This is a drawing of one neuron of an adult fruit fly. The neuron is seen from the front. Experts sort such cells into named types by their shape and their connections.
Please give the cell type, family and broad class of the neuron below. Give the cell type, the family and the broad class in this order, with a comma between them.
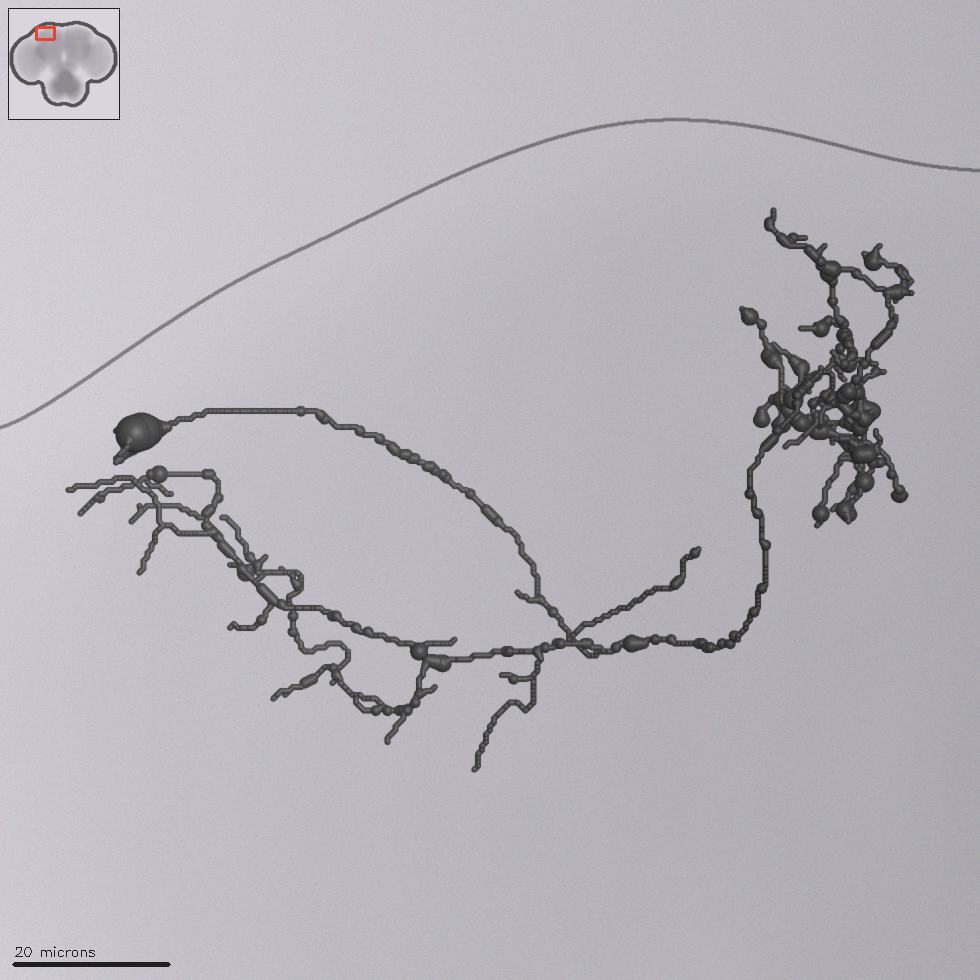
CB2116, hemilineage SLPad1_posterior, central-brain intrinsic neuron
